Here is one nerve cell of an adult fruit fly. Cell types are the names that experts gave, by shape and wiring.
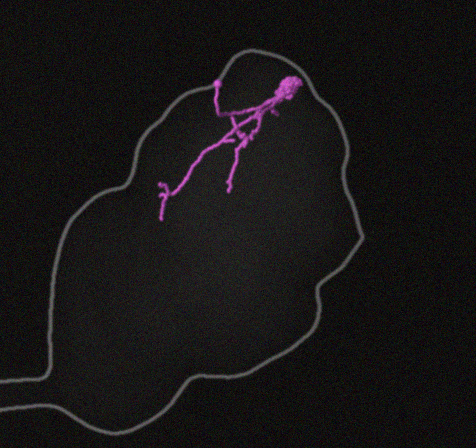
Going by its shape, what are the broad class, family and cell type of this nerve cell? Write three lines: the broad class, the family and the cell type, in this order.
central-brain intrinsic neuron
hemilineage DL1_dorsal
MBON16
